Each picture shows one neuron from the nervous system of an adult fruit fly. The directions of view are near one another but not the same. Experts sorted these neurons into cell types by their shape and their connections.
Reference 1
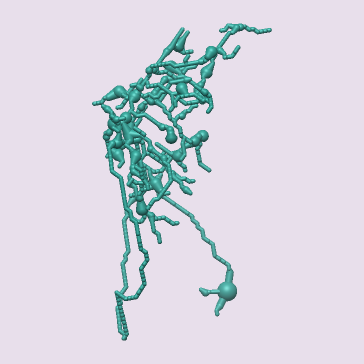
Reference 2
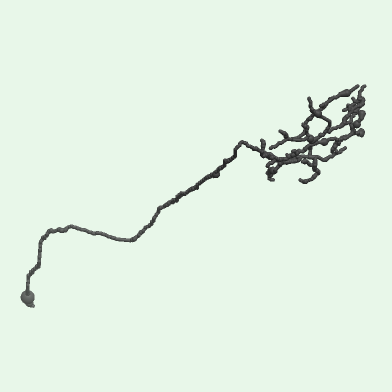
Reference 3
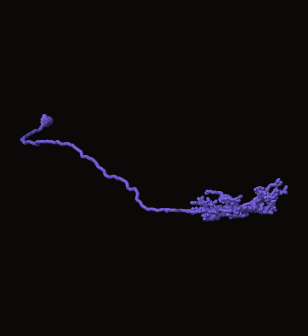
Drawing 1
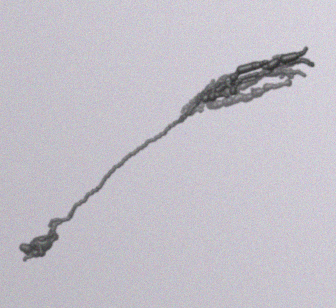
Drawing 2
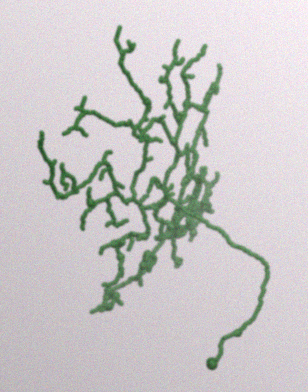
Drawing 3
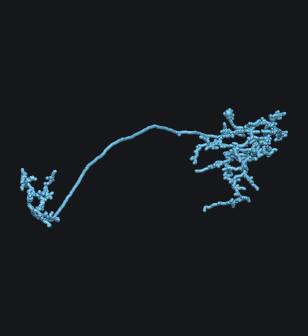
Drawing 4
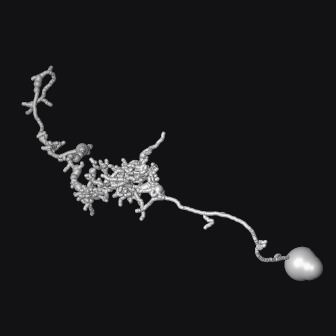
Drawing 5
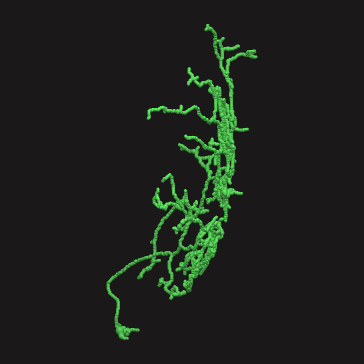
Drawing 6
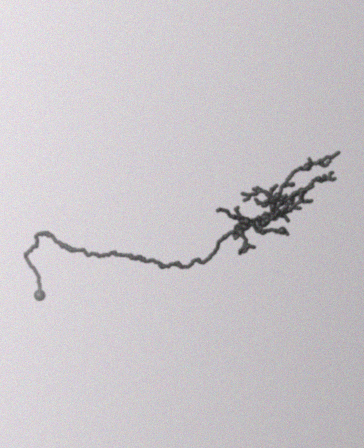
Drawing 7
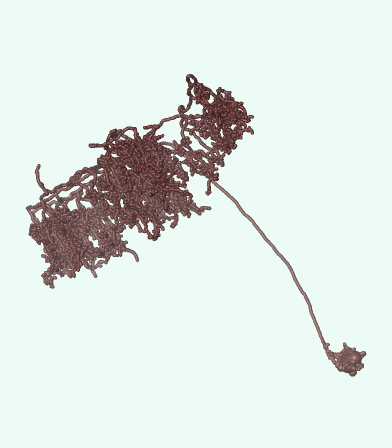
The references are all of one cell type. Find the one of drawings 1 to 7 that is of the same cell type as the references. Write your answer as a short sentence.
The neuron in drawing 6 is of the same cell type.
